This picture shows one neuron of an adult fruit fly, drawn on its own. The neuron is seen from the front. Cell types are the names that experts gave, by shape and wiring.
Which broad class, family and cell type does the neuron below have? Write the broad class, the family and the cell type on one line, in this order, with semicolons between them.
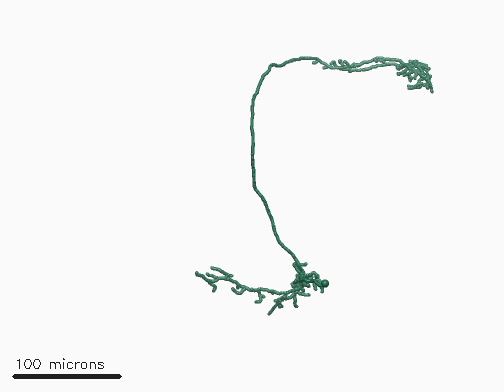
central-brain intrinsic neuron; hemilineage FLAa2; CB0648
